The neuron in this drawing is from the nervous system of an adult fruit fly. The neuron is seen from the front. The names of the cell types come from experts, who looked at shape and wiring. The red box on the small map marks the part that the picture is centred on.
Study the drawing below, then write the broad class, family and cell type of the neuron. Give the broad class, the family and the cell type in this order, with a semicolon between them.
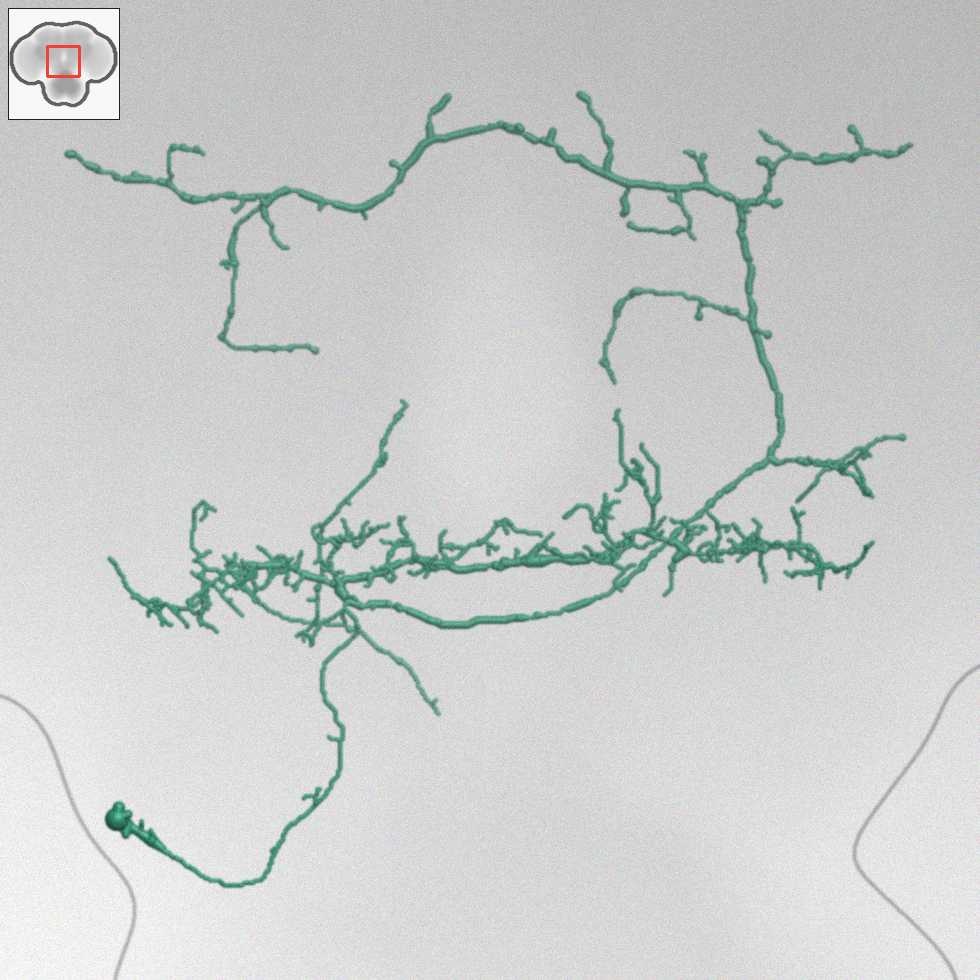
central-brain intrinsic neuron; hemilineage MX7; AMMC010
